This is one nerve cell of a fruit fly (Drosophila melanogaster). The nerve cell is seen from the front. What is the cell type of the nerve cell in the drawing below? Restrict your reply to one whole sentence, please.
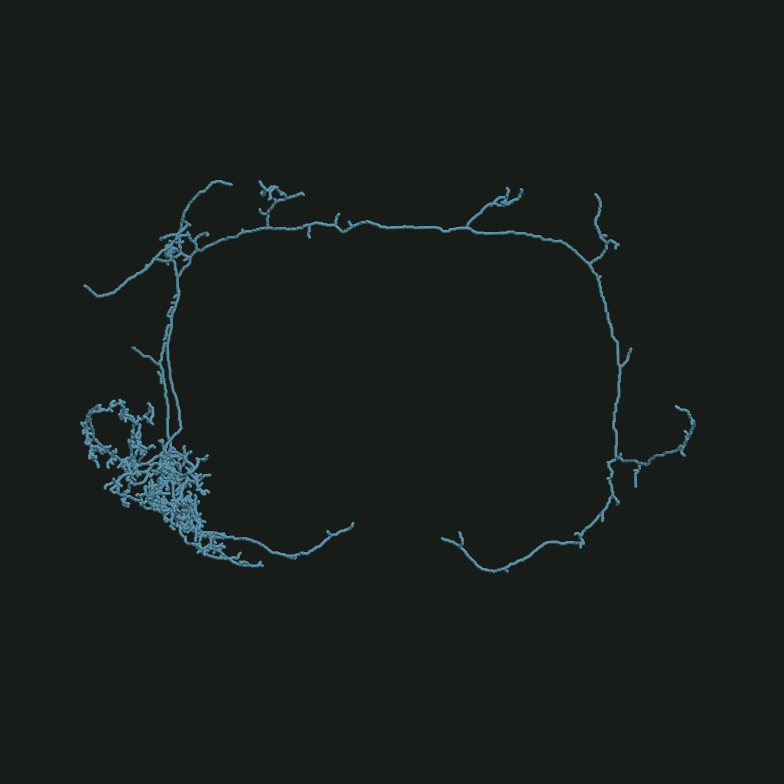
It is as WED092 that this nerve cell is typed.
